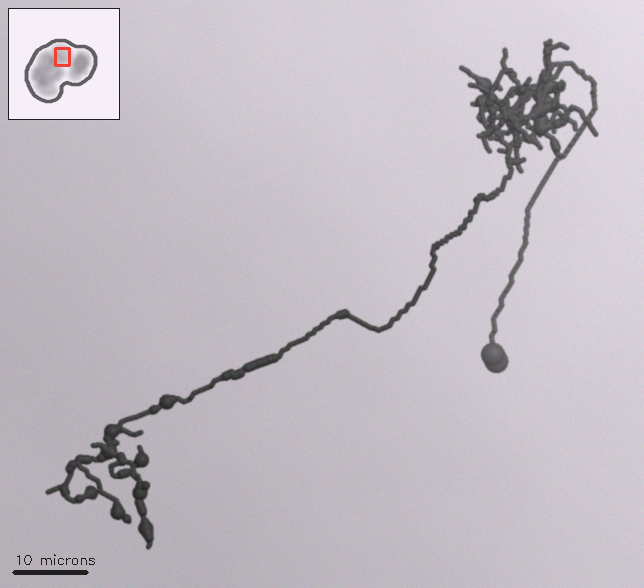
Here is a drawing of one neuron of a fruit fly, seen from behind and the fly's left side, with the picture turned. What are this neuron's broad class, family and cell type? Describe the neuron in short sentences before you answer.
The cell body is on the right of the picture. From left to right in the picture it spans about 75 microns. Dozens of branch ends can be seen. Its broad class is optic-lobe intrinsic neuron. Its family is Tm. It is of cell type Tm29.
